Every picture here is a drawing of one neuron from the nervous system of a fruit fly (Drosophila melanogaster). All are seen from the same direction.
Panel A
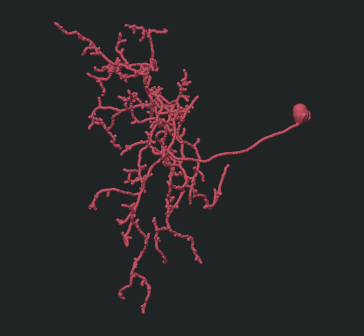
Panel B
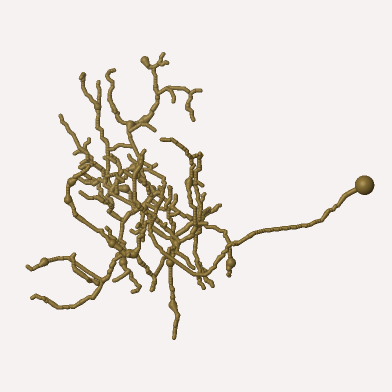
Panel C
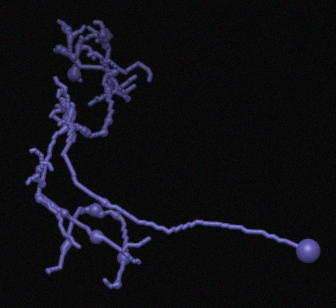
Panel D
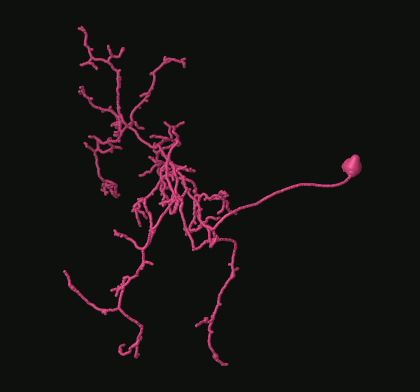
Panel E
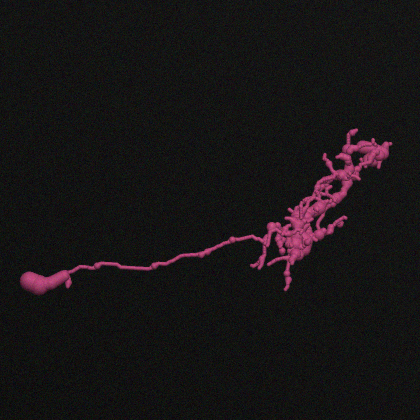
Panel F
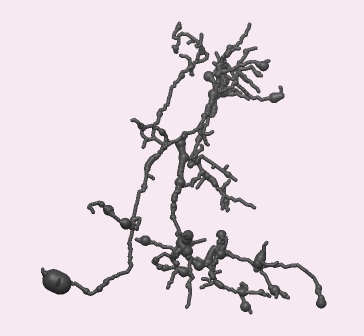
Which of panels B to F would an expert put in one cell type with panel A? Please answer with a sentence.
Panel B, panel D and panel F are of the same cell type.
